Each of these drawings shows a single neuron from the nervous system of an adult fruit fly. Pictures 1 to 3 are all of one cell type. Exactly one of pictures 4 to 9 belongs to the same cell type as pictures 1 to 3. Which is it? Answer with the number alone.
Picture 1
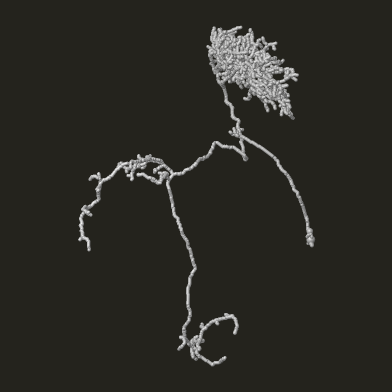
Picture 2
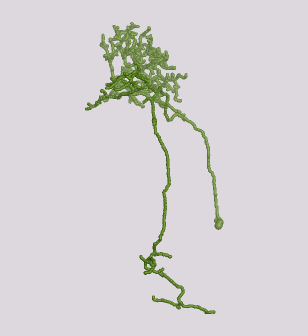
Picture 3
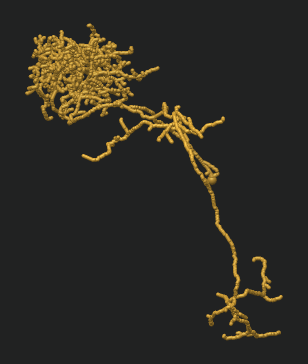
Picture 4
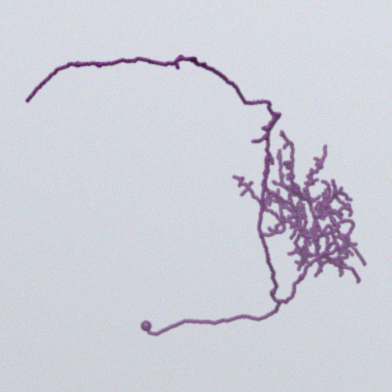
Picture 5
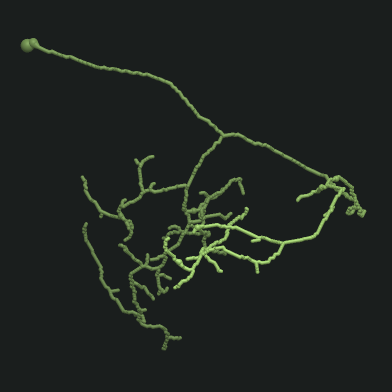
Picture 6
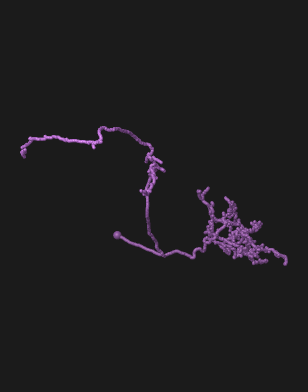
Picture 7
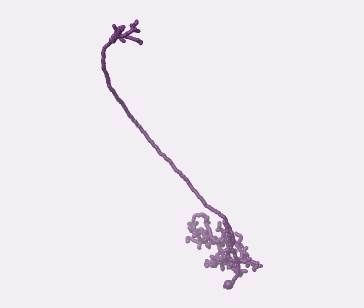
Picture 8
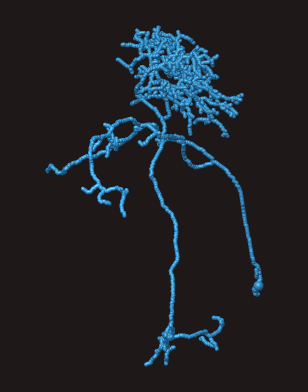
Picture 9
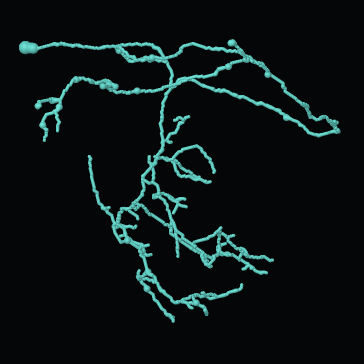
8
